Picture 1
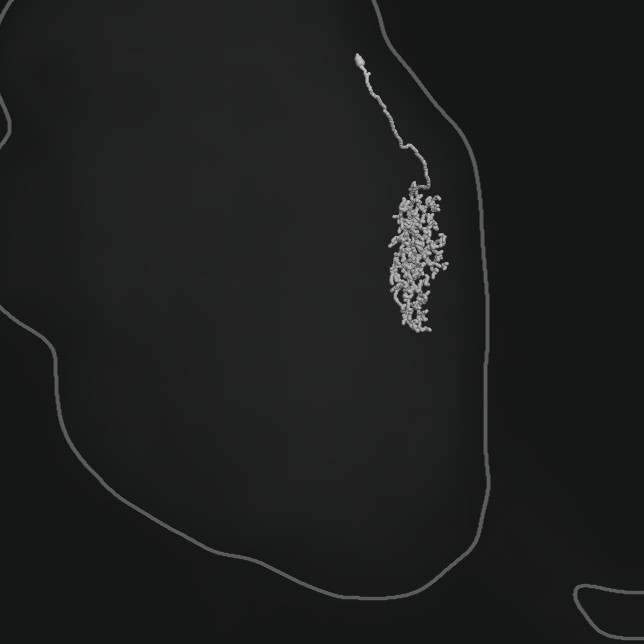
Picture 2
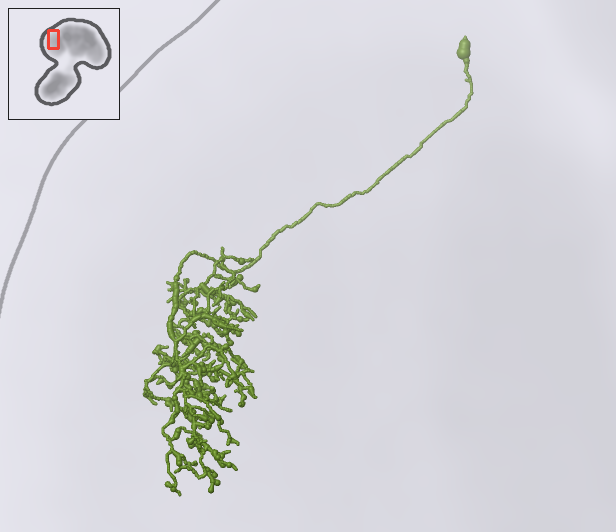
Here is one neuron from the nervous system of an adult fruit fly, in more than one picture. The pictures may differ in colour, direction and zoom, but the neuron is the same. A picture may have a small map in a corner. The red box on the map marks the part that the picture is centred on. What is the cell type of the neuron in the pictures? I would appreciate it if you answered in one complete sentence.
It is Pm2a that is the cell type of the neuron.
